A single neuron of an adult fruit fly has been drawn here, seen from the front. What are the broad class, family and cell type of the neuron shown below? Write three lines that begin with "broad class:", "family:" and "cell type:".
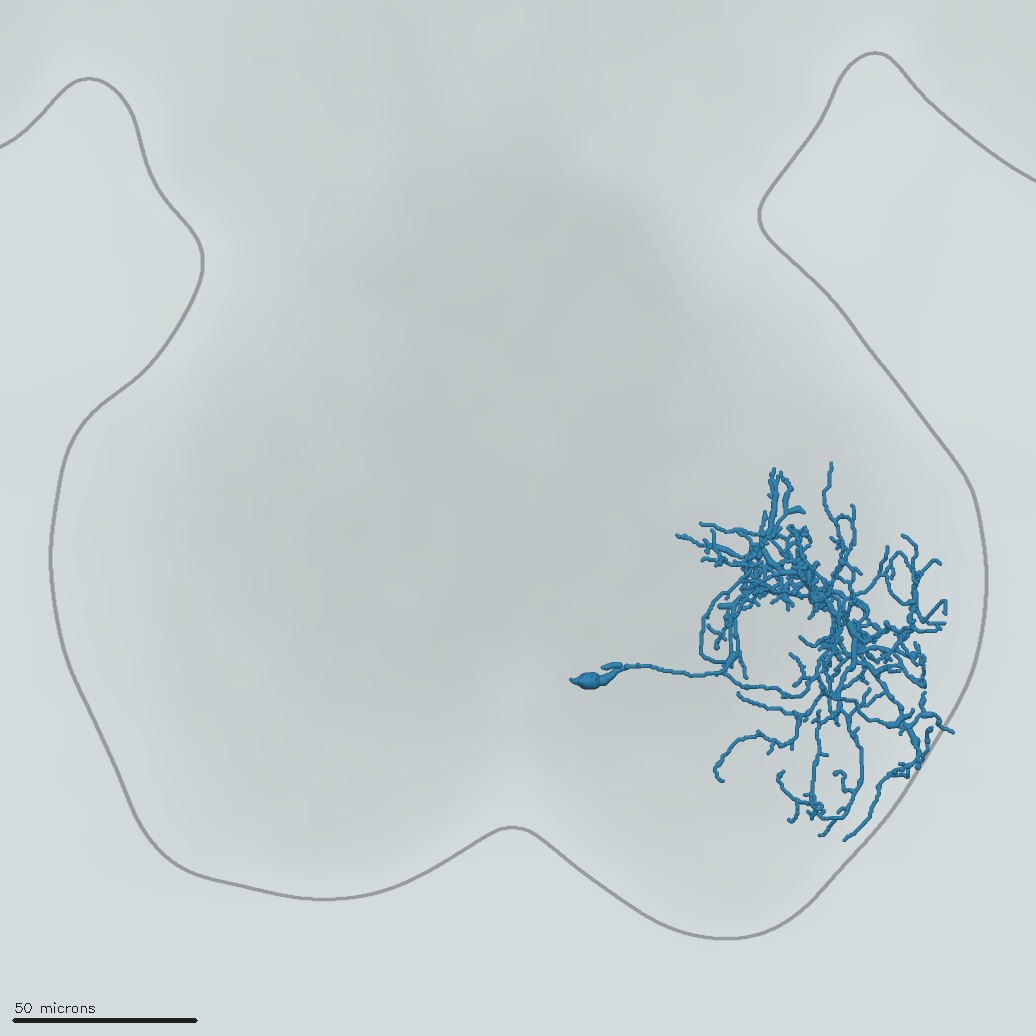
broad class: nerve-cord intrinsic neuron
family: hemilineage 16B
cell type: IN16B041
